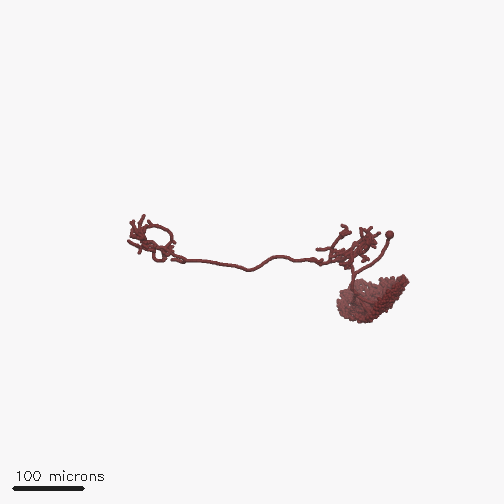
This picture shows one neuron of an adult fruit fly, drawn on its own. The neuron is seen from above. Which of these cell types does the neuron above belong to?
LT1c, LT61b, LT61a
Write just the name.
LT61b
